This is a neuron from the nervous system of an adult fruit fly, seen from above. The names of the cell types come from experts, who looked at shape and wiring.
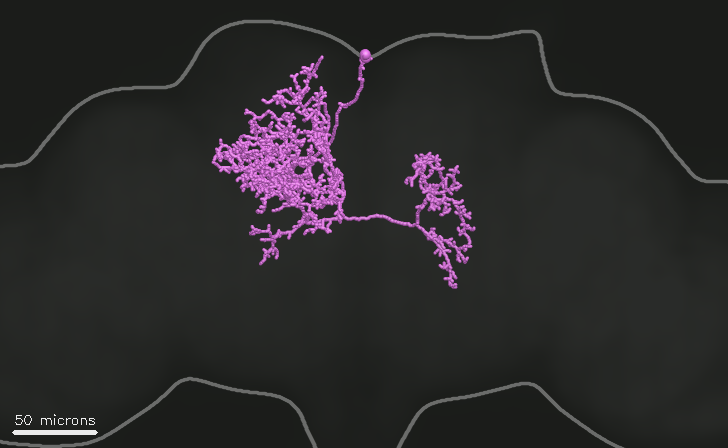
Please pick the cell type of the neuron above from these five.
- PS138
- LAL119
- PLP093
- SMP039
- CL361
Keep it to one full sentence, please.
This neuron is an instance of the cell type LAL119.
